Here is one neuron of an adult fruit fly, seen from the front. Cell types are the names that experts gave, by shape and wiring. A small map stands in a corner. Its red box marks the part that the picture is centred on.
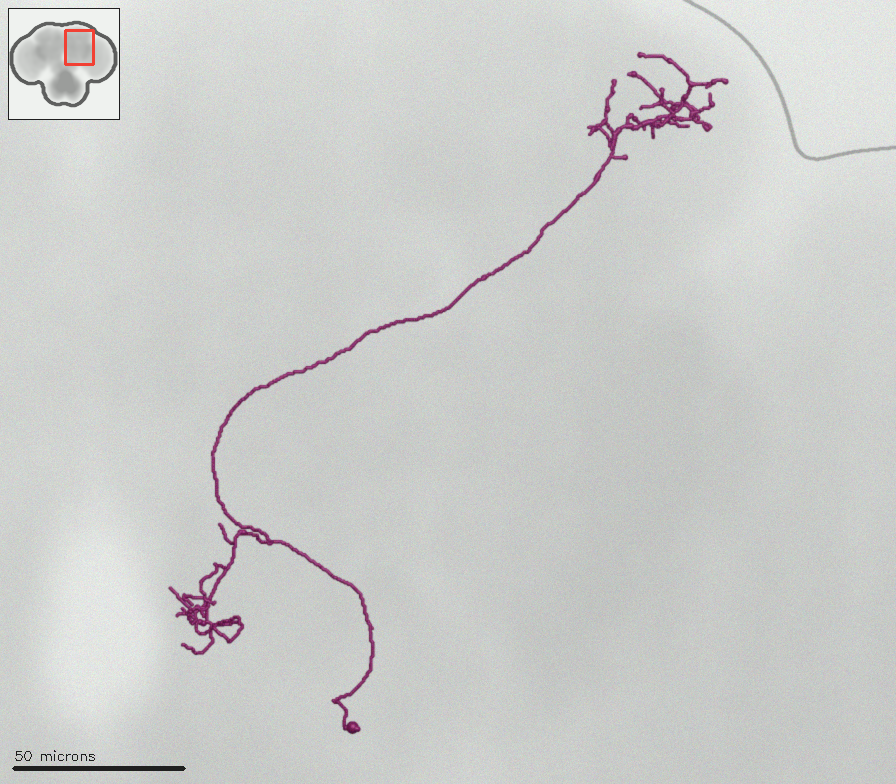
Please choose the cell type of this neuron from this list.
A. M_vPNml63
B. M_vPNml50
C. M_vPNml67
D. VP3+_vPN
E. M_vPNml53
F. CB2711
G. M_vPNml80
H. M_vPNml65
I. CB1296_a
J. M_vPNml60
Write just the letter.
I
